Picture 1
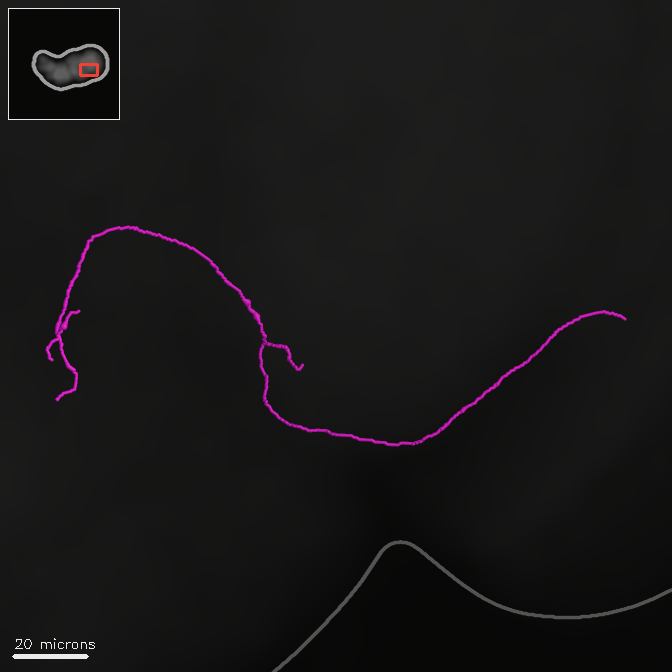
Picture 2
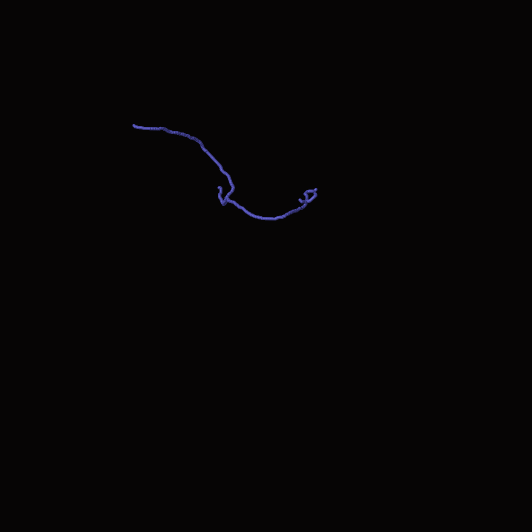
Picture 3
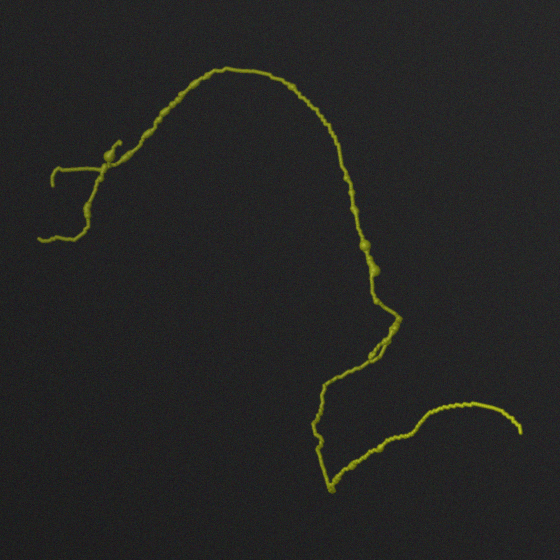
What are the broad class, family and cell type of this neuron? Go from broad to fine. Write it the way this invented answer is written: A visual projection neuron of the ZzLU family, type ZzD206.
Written: A sensory neuron entering the brain of class olfactory, type ORN_VM6m.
